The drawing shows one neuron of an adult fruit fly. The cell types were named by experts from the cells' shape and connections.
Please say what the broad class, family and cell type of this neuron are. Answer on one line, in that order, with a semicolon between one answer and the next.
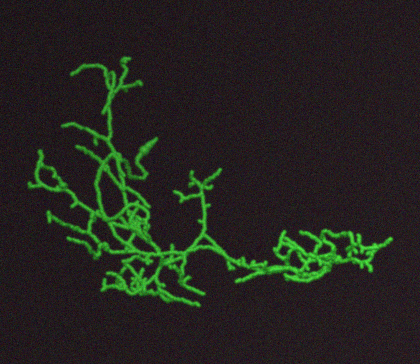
central-brain intrinsic neuron; hemilineage LB3; CB4064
